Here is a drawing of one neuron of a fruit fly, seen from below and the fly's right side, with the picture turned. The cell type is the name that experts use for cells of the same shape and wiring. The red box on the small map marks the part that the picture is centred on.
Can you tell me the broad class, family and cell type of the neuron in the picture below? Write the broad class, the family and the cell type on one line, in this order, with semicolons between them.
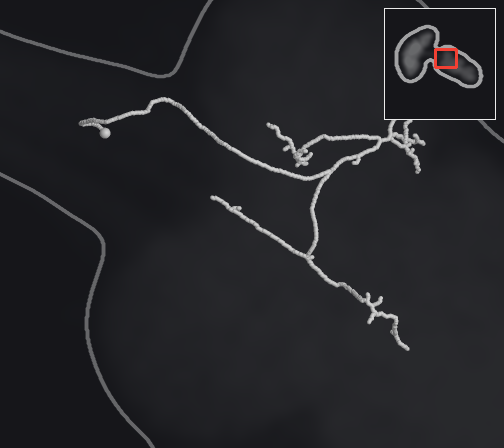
ascending neuron; hemilineage 10B; AN10B061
